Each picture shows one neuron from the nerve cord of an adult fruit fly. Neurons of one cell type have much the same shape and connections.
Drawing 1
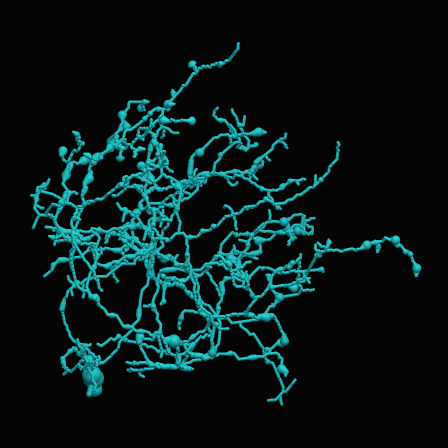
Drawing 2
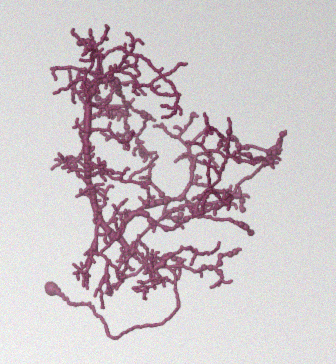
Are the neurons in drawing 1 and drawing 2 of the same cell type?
no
